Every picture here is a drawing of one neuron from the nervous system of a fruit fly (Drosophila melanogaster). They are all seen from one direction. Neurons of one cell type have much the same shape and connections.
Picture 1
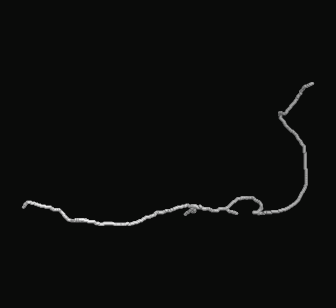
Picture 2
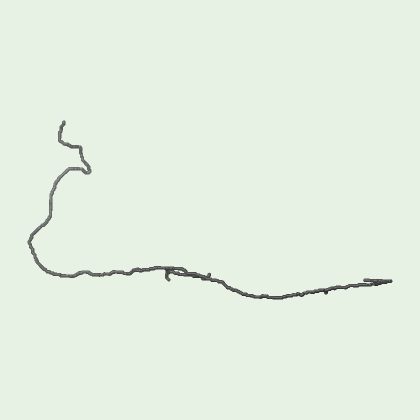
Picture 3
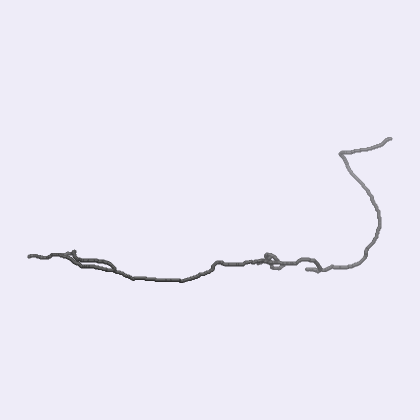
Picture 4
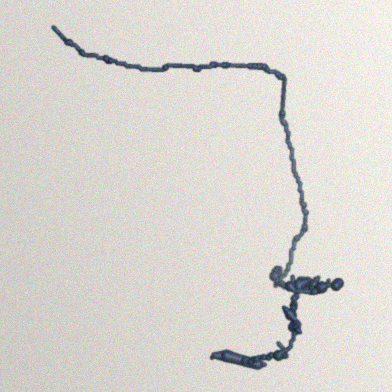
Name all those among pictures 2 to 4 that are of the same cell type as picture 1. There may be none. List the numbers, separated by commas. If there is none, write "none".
2, 3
